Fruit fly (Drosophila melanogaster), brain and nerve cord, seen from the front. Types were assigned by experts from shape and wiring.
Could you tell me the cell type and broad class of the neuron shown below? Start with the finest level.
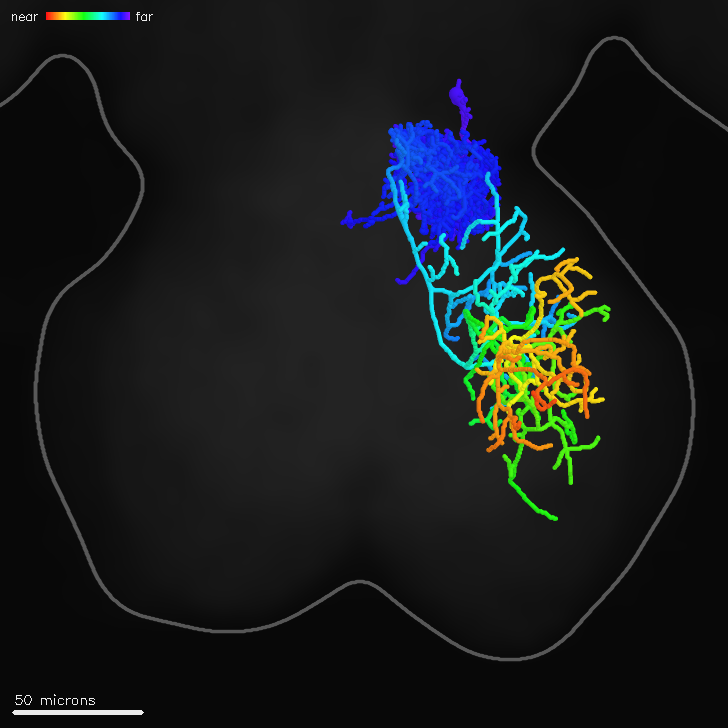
INXXX025; nerve-cord intrinsic neuron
